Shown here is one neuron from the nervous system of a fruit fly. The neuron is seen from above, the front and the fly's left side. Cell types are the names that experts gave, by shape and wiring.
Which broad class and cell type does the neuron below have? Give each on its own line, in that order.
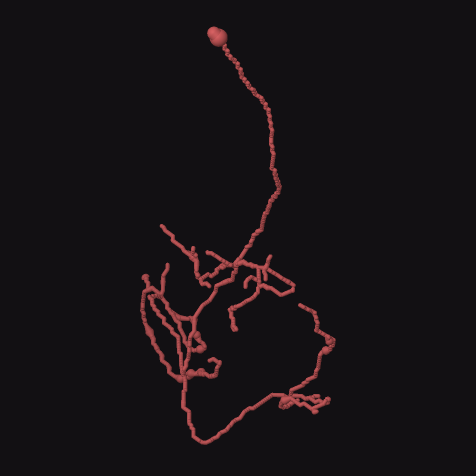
central-brain intrinsic neuron
PS153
